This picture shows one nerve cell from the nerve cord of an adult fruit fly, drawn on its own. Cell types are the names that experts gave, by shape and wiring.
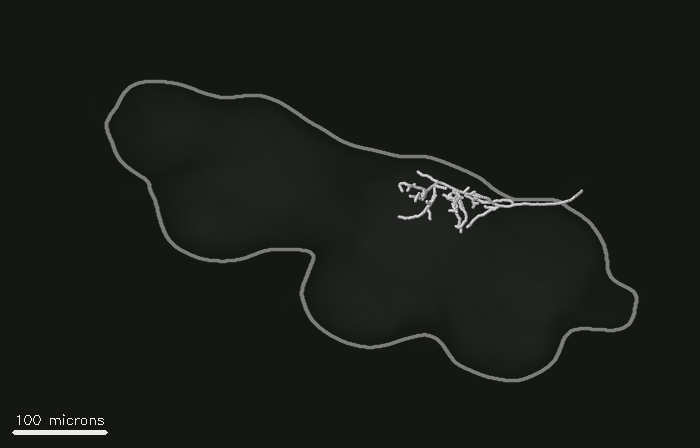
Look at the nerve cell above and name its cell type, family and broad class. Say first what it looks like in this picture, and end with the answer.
The drawing shows no cell body. By the scale bar it is about 200 microns wide in this view. It is of cell type SNpp05. The name of its family is class mechanosensory proprioceptive. This is a sensory neuron entering the nerve cord.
